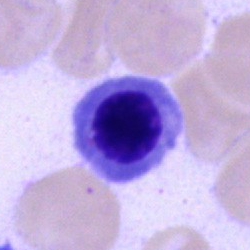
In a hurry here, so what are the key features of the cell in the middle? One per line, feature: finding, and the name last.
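Outline: roughly round, with a few slightly flattened, angular stretches
Nucleoli: none seen within the nucleus
Granules: none visible in the cytoplasm
Vacuoles: none visible in the cytoplasm
Name: erythroblast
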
